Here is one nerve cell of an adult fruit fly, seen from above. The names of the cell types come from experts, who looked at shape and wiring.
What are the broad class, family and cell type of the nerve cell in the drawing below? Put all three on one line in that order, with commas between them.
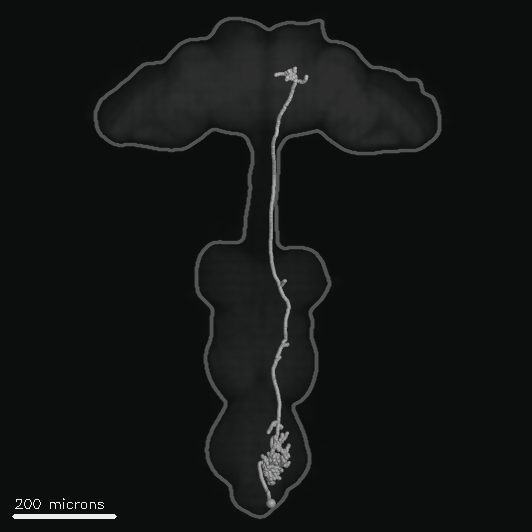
ascending neuron, hemilineage 01B, AN01B011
